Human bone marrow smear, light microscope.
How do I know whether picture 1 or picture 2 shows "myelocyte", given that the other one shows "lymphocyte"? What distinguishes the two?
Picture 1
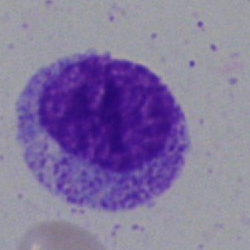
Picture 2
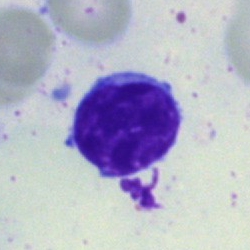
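Picture 2 contains the lymphocyte; picture 1 contains the myelocyte. The myelocyte has granules in its cytoplasm, with pale greyish-blue cytoplasm between them, and the cytoplasm forms its widest rim below and to the left of the nucleus. The lymphocyte, round in outline, shows only a very thin rim of cytoplasm around the nucleus, with no granules in it.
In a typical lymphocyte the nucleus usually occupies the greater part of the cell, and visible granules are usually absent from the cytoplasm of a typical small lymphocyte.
Chromatin stains deep purple throughout the myelocyte nucleus; in the lymphocyte it is dense and dark purple, and no nucleoli are visible.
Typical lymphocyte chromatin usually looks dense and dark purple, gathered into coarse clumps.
Small purple dots are scattered in the background around the myelocyte.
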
